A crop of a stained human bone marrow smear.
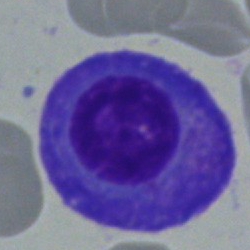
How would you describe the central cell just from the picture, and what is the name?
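Nucleus slightly off-centre toward the upper left; widest cytoplasm on the right. Chromatin dark purple, fairly condensed. Cytoplasm deep blue, with a paler zone encircling the nucleus. Plasma cell.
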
